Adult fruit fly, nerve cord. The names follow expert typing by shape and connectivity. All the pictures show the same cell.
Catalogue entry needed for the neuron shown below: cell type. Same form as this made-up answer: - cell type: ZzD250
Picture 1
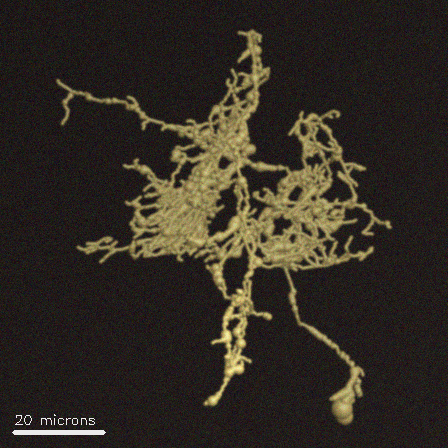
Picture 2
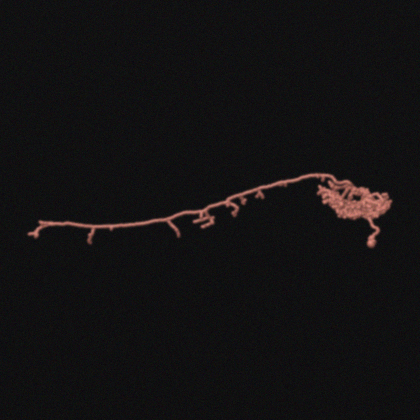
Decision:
- cell type: INXXX300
